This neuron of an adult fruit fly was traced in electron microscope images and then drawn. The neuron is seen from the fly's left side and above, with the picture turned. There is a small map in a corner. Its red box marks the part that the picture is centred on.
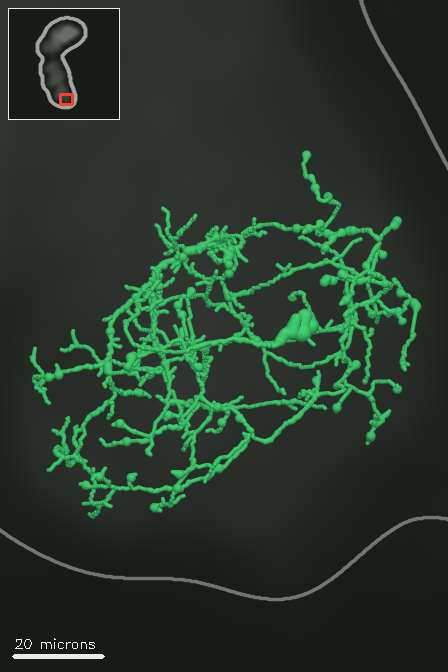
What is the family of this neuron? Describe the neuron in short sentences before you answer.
From left to right in the picture it spans about 90 microns. In this view it is about as wide as it is tall. It is a nerve-cord intrinsic neuron. The family is hemilineage 19B.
